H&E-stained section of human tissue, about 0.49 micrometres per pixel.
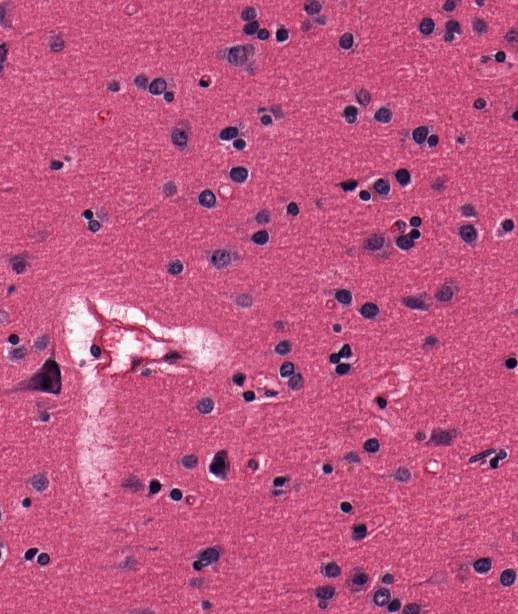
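Cerebral cortex, haematoxylin and eosin. Look at the uniform pink, finely fibrillary neuropil with cells scattered through it and no organized units. Several small round nuclei have clear perinuclear halos. Just right of the larger vessel, mid-field, sit small thin-walled capillaries. No epithelium or glands anywhere.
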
